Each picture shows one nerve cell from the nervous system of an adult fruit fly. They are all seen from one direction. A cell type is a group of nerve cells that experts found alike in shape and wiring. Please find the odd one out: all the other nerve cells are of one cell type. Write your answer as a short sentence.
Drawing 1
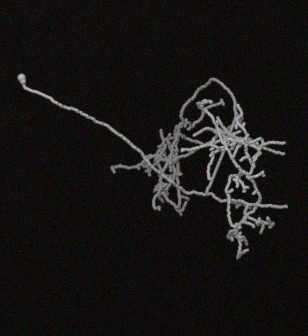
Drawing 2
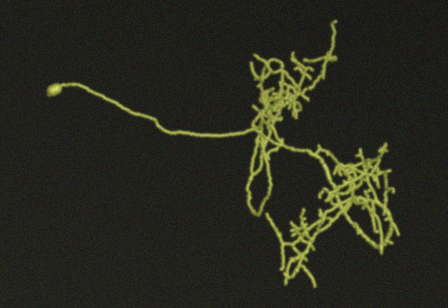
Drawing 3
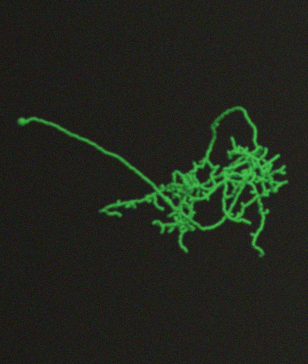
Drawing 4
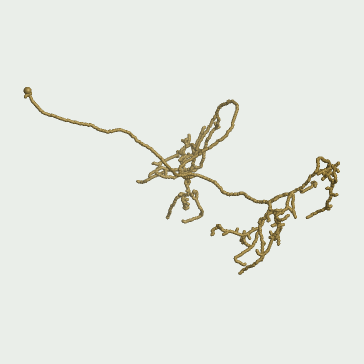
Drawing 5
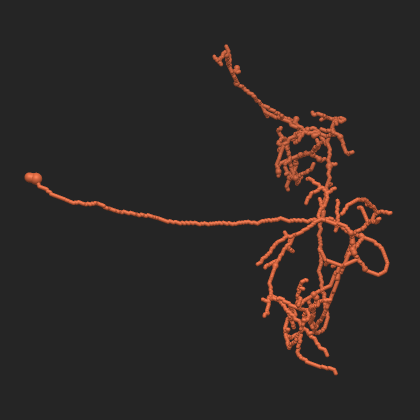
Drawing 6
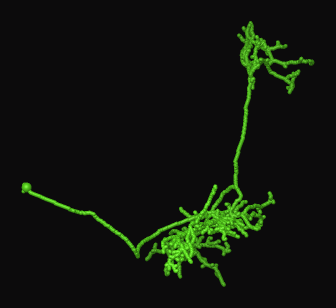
Drawing 6 is the odd one out.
